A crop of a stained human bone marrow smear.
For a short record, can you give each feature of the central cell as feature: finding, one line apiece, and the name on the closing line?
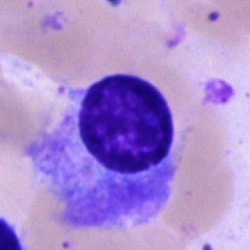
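Nucleus: off-centre, toward the upper right
Chromatin: dark purple, coarsely clumped
Cytoplasm colour: pale lavender-blue
Cytoplasm position: mostly below and to the left of the nucleus
Name: plasma cell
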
